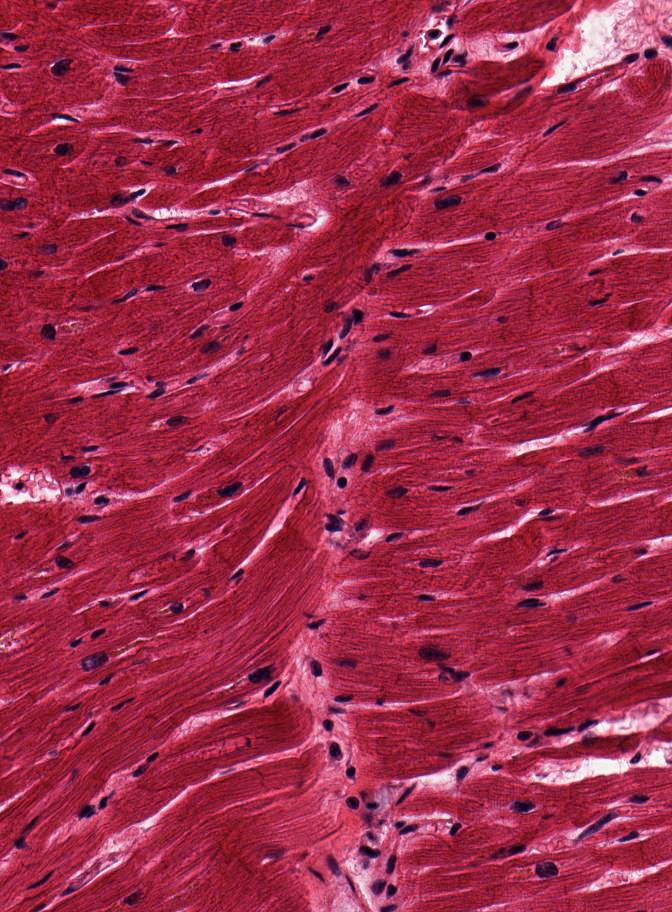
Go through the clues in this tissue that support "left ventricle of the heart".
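In this section of left ventricle of the heart, the muscle fibres branch and join neighbouring fibres instead of running as separate parallel cylinders.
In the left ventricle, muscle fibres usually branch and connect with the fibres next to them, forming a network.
The branching seen here therefore fits the name. Each fibre holds a single oval nucleus in its centre.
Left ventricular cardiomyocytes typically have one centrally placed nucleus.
These single central nuclei agree with that. The fibre cytoplasm also shows faint cross-striations and stains a deep red-pink with eosin.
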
